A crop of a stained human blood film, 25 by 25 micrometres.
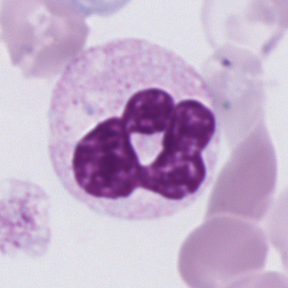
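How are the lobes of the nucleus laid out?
In a ring, I'd say, around a small pale central gap, and the nucleus spans about 13 by 10 micrometres.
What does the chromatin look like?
Dark purple and coarsely clumped, with paler patches.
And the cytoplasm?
Abundant and pale pink, with fine pinkish-violet granules scattered evenly through it.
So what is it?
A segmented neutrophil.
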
